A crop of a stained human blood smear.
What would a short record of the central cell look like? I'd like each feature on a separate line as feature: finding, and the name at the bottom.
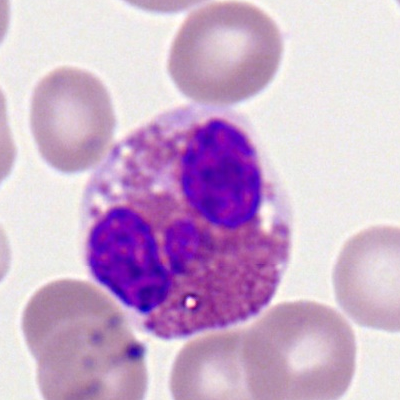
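Nucleoli: none visible in the nuclear lobes.
Chromatin: dense, staining deep purple.
Outline: smooth, roughly round.
Granules: small clear spaces among them near the upper left edge.
Identification: eosinophil.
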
